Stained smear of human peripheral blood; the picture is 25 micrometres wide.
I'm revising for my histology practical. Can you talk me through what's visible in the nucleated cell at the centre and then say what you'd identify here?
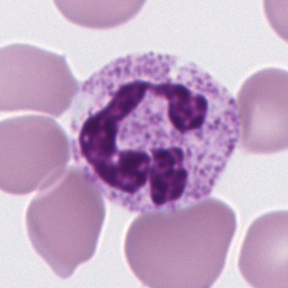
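Round and smooth, that outline. Now the nucleus: it breaks into several separate lobes, and they curve around the centre of the cell, leaving cytoplasm in the middle. The chromatin looks dark purple and densely clumped. It's a segmented neutrophil.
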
